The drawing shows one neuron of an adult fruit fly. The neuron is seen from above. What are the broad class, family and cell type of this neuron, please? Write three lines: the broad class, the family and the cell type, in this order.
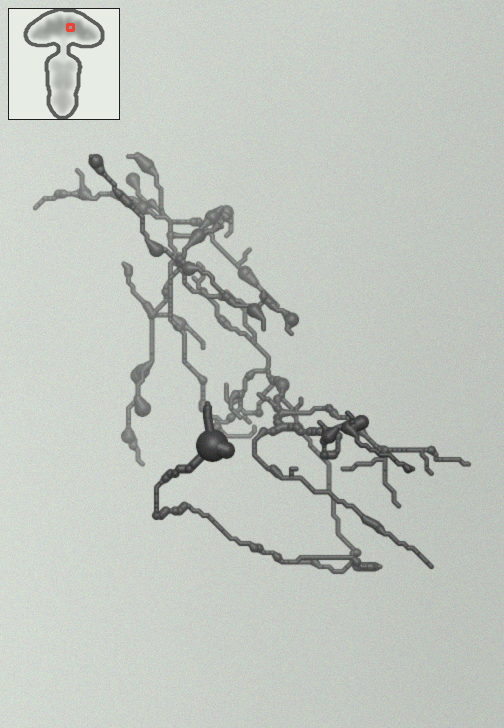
central-brain intrinsic neuron
hemilineage SLPpm2
CB2814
